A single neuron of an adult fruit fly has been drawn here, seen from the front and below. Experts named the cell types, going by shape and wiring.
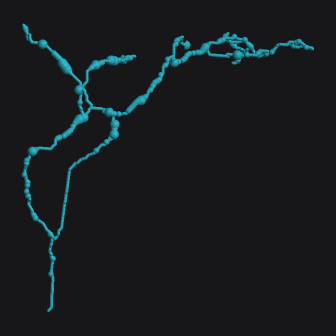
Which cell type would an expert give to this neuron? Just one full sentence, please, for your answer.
Of the cell type TPMN1 is this neuron.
